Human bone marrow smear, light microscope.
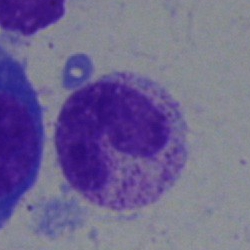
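Band neutrophil in a stained human bone marrow smear under the light microscope. Take your time with it: the cell is round, and its border is smooth. The nucleus is deeply indented, which gives it a kidney shape, and you can follow the indentation as it opens toward the lower right. Look closely and you will find no nucleoli in the nucleus.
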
